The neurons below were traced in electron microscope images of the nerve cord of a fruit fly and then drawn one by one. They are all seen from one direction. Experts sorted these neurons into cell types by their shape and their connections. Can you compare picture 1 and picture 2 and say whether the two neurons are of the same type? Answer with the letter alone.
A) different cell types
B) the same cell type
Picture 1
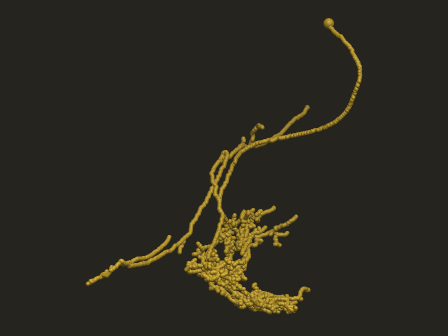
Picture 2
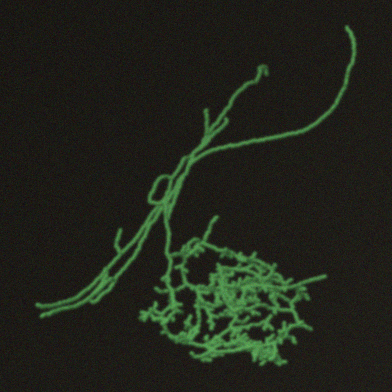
B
